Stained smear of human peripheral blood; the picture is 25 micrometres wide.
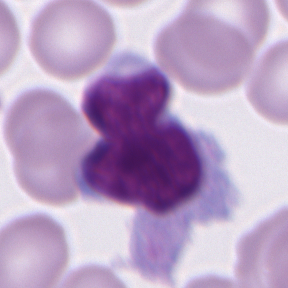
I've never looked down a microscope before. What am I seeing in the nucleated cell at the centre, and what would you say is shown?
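Starting with the nucleus, I see it pinched in from both sides into a waisted, figure-of-eight outline, about 13 by 11 micrometres. Its chromatin stains dark purple throughout. Around it, the cytoplasm is pale grey-blue, and its edge frays into fine, ragged projections. This is a typical lymphocyte.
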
